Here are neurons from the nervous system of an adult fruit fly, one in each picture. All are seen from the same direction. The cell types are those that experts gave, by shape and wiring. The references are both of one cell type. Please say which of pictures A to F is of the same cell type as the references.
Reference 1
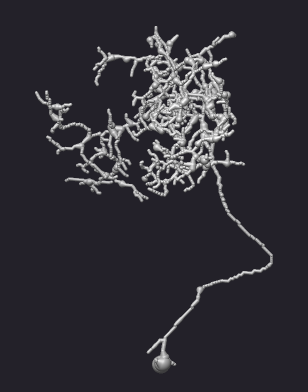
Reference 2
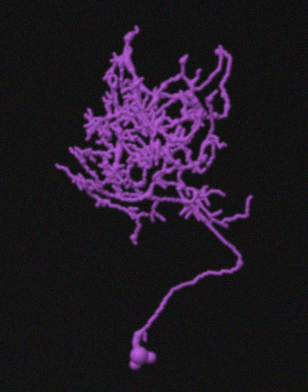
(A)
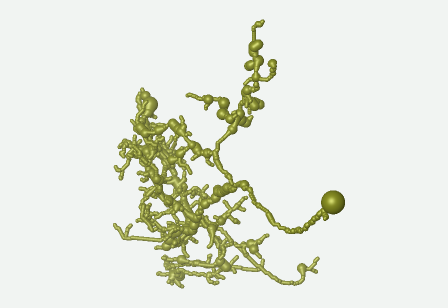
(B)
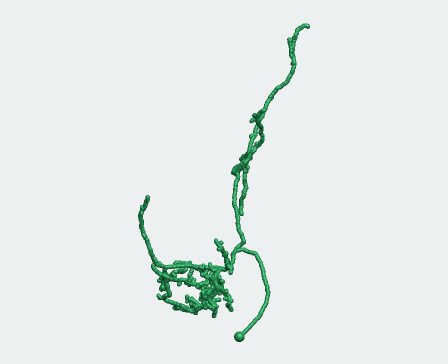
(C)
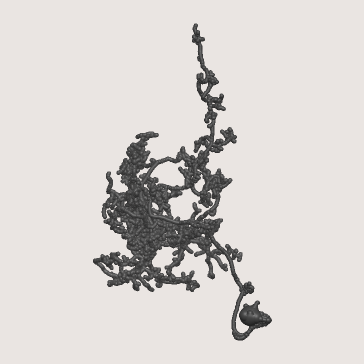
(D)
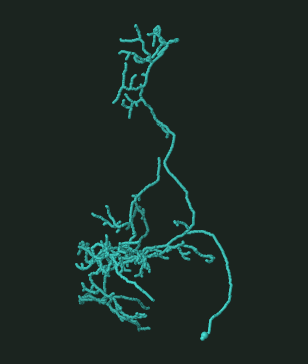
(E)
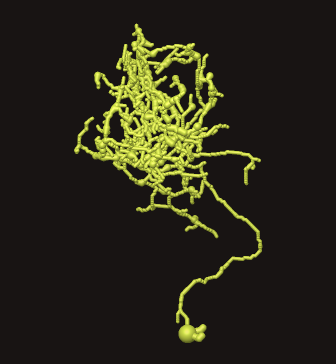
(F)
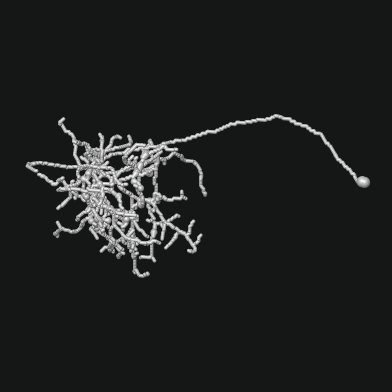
Picture E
